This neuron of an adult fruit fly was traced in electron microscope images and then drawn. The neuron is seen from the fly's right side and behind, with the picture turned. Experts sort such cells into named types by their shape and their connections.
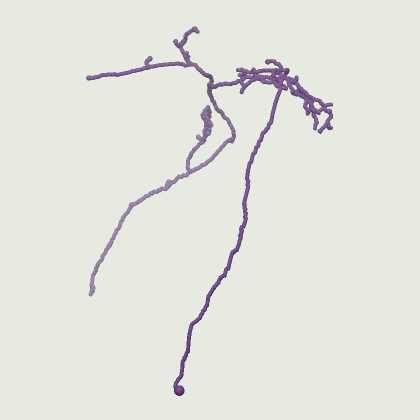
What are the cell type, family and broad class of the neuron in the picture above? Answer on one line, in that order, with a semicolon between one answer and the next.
FS1B_a; class CX; central-brain intrinsic neuron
